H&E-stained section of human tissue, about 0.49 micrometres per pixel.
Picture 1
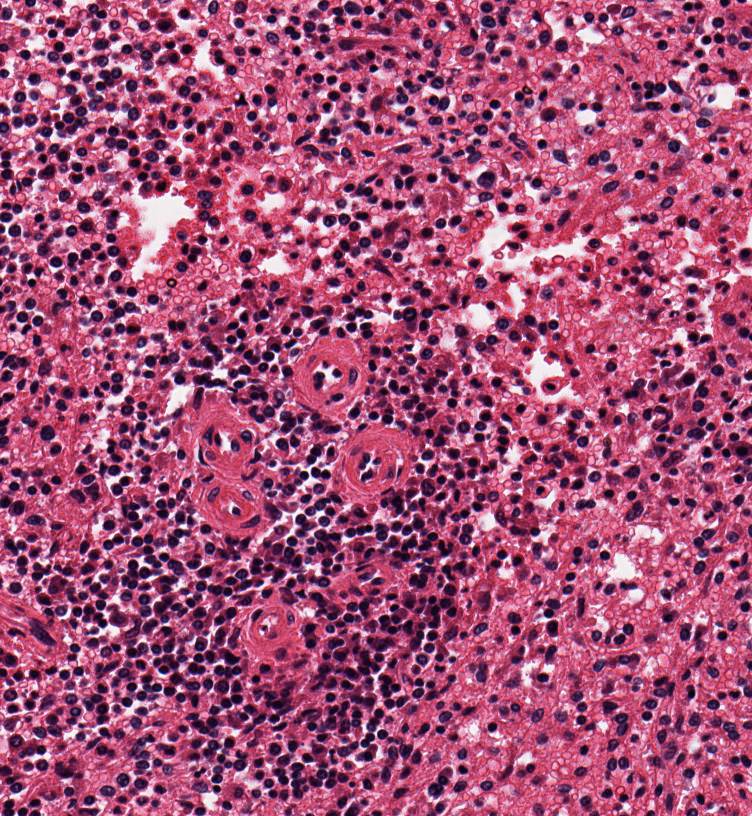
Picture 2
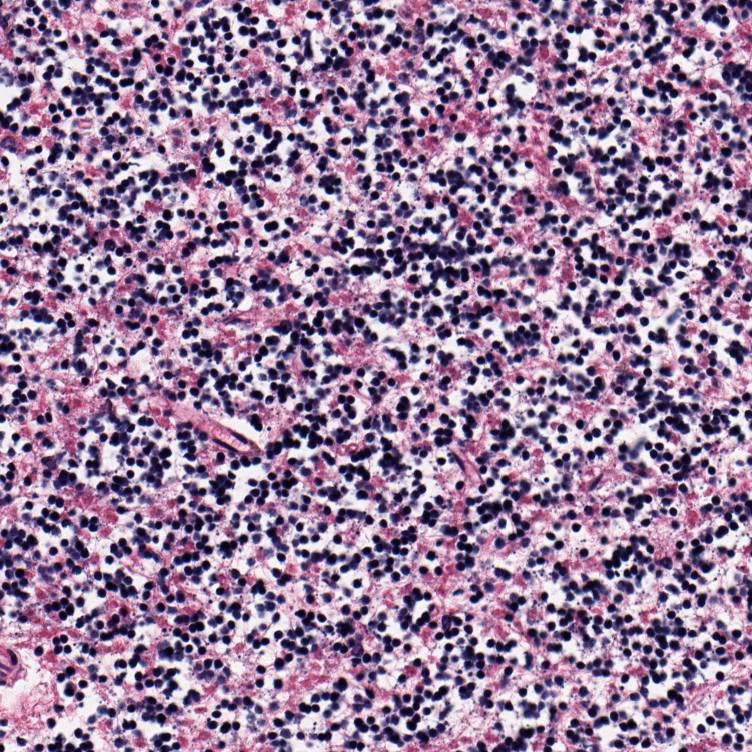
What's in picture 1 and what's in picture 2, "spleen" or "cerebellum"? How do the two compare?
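The first one's spleen and the second is cerebellum. In the spleen there's a dense, dark clump of small round cells in the centre and lower centre, with paler, red-cell-rich tissue around it. Those are small lymphocytes, round dark nuclei with hardly any cytoplasm, crowded around about five small arterioles that have thick, concentrically layered pink walls and narrow lumens. Outside the clump, especially in the upper half, the tissue is packed with red blood cells, with nucleated cells scattered through it. The cerebellum looks quite different: small, round, uniformly dark nuclei with so little cytoplasm they look almost bare. Irregular patches of fine, fibrillary pink material sit between the clusters of nuclei all over the field, and a thin, elongated capillary runs obliquely just left of centre.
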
